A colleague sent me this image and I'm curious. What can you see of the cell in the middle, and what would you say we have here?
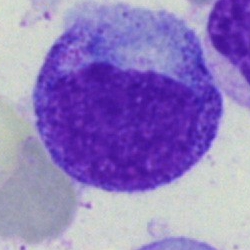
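Starting at the edge, the outline is round and smooth. Moving inward, the nucleus fills most of the cell, and its chromatin is finely granular rather than coarsely clumped. In the cytoplasm, no distinct vacuoles are seen. The cell is a promyelocyte.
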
